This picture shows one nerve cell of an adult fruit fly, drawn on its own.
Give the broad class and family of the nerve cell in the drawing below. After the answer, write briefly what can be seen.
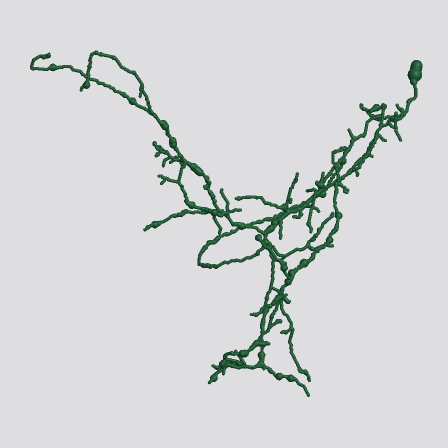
Its broad class is nerve-cord intrinsic neuron. Its family is hemilineage 17A. The cell body is at the upper right of the picture. The picture shows dozens of branch ends.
